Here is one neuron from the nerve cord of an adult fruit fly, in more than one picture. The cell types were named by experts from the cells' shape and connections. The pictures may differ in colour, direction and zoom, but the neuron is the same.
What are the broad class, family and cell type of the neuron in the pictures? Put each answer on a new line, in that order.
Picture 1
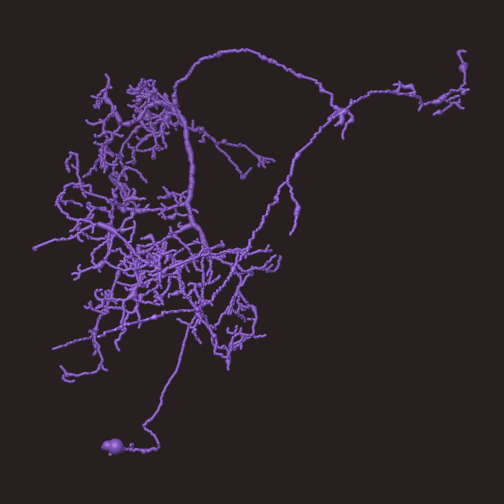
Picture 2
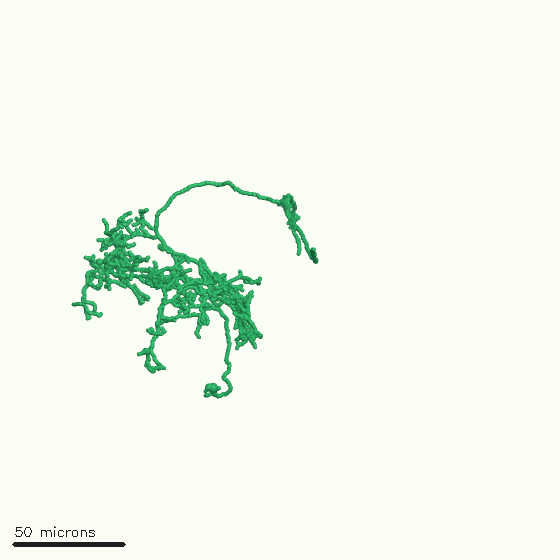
ascending neuron
hemilineage 14B
AN14B012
